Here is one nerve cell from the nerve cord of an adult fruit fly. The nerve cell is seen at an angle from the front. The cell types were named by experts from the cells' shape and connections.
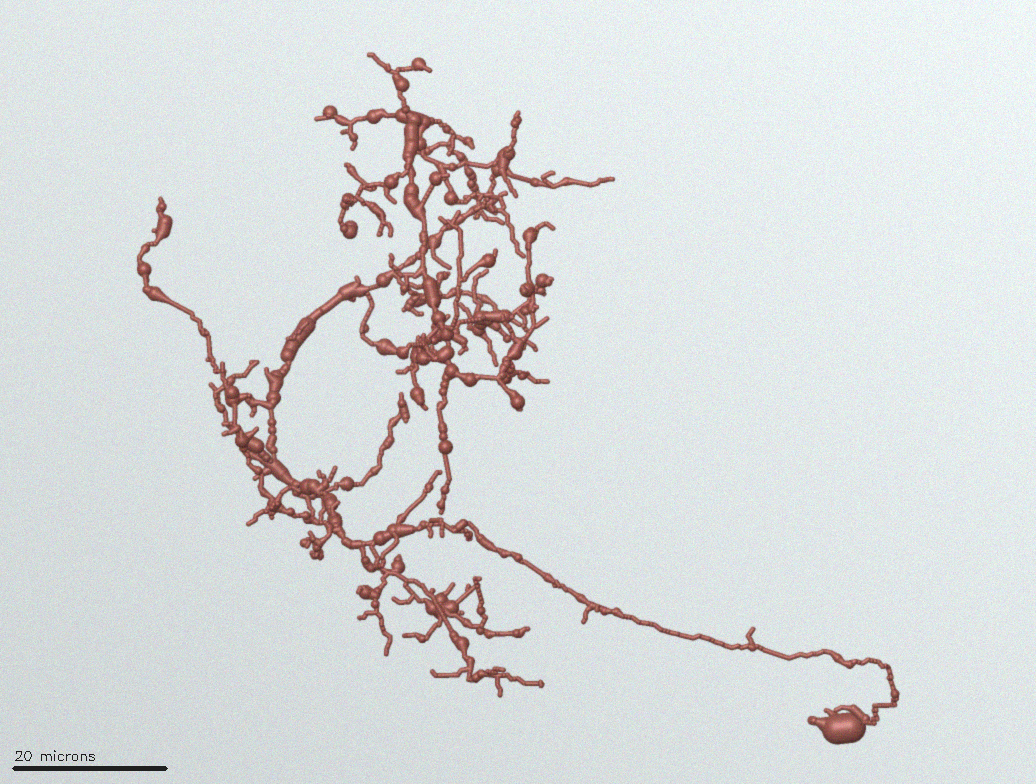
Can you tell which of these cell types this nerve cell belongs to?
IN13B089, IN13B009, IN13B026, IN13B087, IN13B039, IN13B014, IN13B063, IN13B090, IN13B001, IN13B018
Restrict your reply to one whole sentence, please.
The cell type that this nerve cell has is IN13B090.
